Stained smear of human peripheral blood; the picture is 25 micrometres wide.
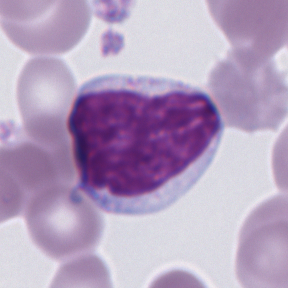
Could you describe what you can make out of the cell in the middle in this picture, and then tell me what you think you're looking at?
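Start with the edge of this cell: it is smooth, with no hair-like projections. Now look at the nucleus, which is angular and has a notch on its lower left side. The cytoplasm around it is a pale grey-blue, and you will find no coarse granules in it. This is a large granular lymphocyte.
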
